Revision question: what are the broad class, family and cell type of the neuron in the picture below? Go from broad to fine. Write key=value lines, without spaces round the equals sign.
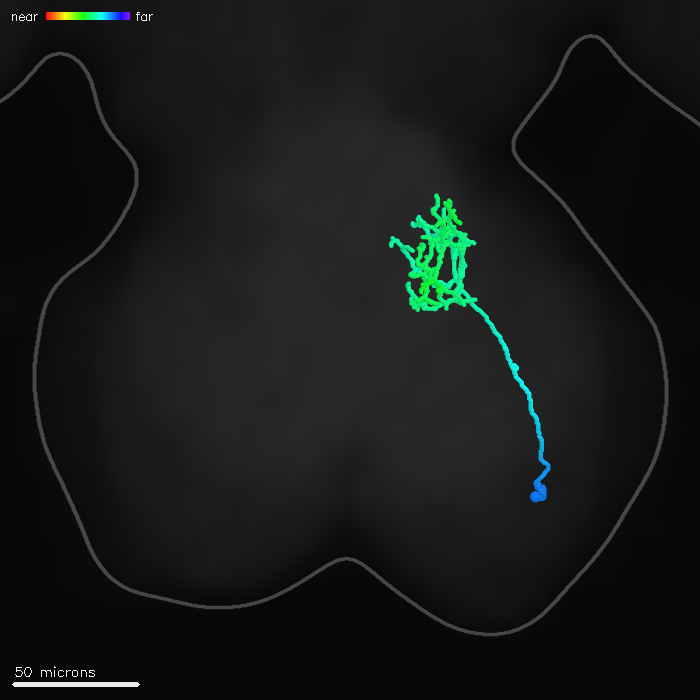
broad_class=nerve-cord intrinsic neuron
family=hemilineage 16B
cell_type=IN16B111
